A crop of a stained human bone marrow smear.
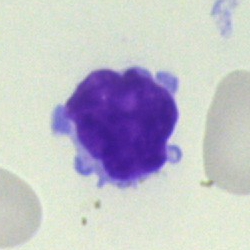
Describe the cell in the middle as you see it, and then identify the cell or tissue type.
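Visible cytoplasm is pale blue. Along the cell margin sit several small, rounded, pale blue blebs. No nucleoli are visible in the nucleus, and the cytoplasm contains no granules. Answer: lymphocyte.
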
